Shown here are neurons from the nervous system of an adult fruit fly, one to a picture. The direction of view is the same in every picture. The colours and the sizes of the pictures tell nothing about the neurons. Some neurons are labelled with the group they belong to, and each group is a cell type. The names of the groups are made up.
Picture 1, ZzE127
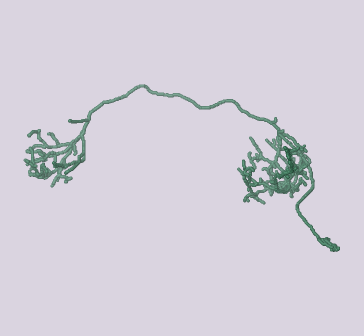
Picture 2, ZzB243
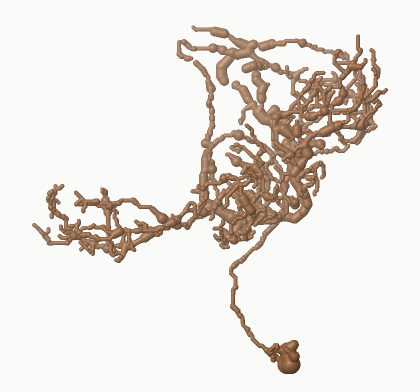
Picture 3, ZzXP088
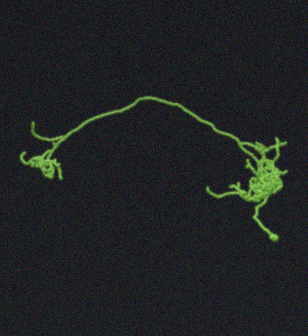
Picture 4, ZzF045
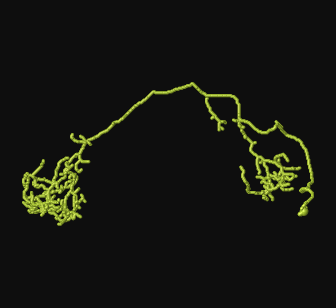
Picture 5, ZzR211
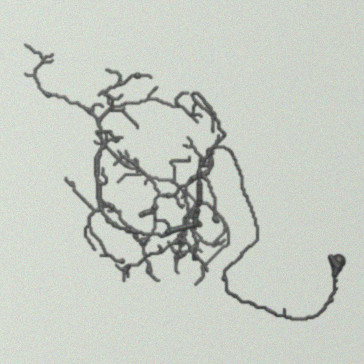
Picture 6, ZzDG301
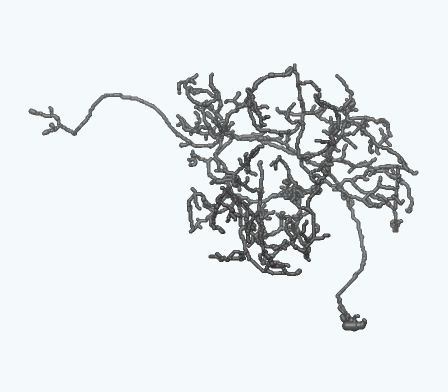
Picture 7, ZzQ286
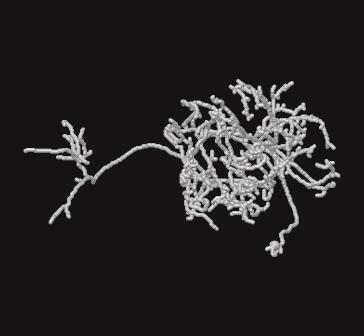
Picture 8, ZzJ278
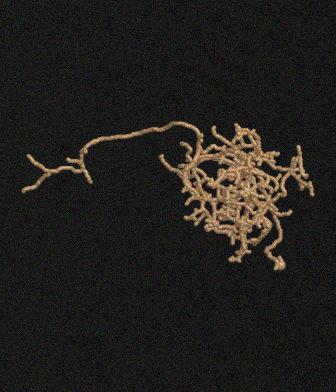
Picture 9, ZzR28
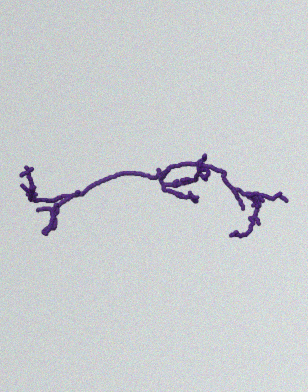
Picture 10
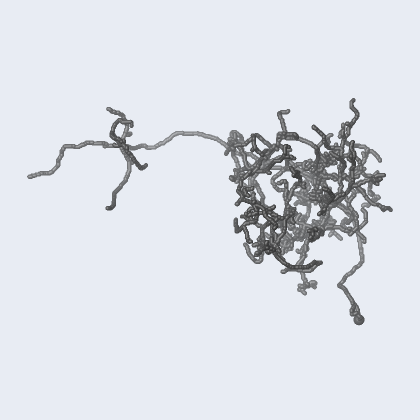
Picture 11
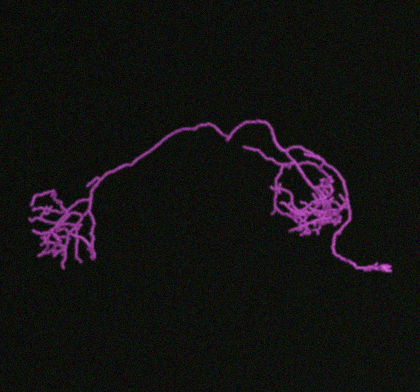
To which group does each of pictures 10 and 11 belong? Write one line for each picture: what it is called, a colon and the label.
10: ZzJ278
11: ZzE127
